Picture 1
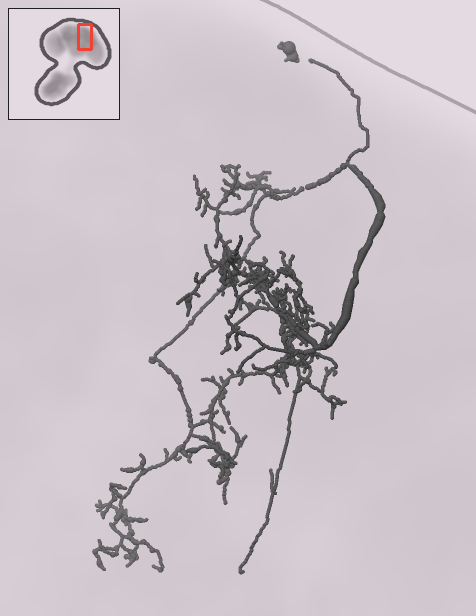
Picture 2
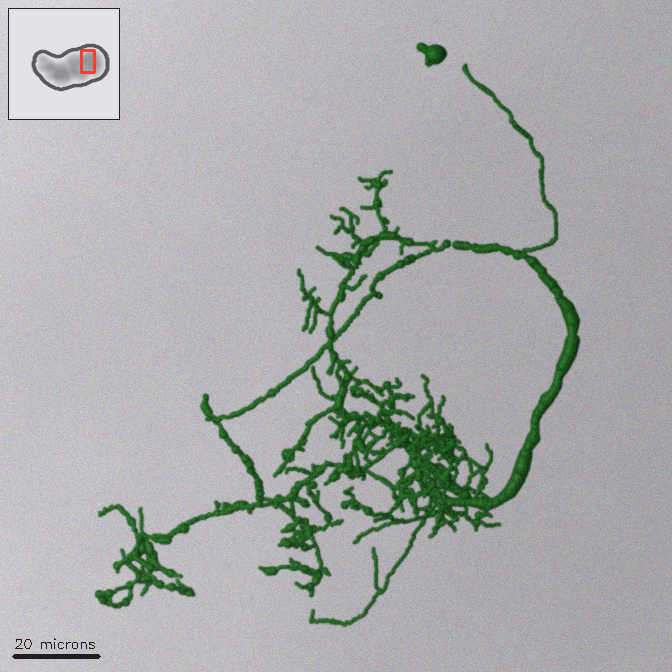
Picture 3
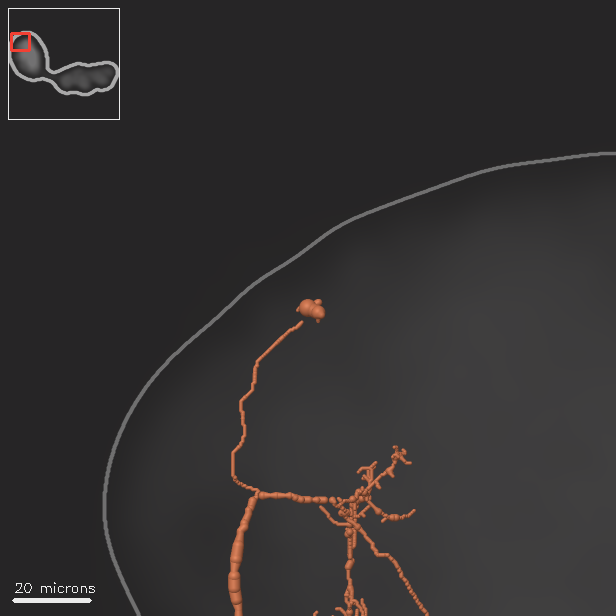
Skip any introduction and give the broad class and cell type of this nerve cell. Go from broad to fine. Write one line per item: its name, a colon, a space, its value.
broad class: central-brain intrinsic neuron
cell type: LAL012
